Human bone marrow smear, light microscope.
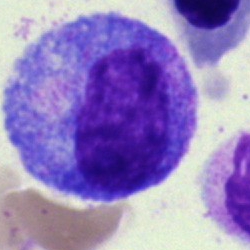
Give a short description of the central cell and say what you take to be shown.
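The central cell has a round outline. Its nucleus is set off-centre toward the right side of the cell, with dark purple chromatin containing patchy darker areas. Fine pinkish-purple granules are scattered throughout the cytoplasm. It is a promyelocyte.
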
